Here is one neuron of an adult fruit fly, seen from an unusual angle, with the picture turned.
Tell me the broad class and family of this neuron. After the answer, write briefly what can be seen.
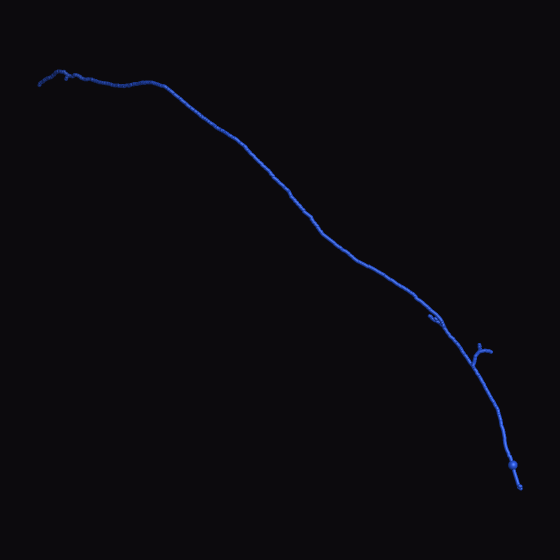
Its broad class is sensory neuron ascending to the brain. Its family is called class mechanosensory proprioceptive. There are a dozen or fewer branch ends. As drawn here it is about as wide as it is tall.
